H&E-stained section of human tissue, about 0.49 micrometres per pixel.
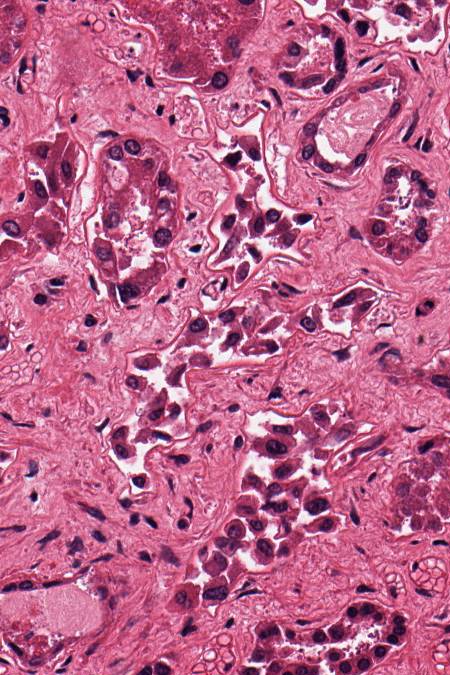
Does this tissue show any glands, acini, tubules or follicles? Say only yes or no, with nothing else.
Yes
